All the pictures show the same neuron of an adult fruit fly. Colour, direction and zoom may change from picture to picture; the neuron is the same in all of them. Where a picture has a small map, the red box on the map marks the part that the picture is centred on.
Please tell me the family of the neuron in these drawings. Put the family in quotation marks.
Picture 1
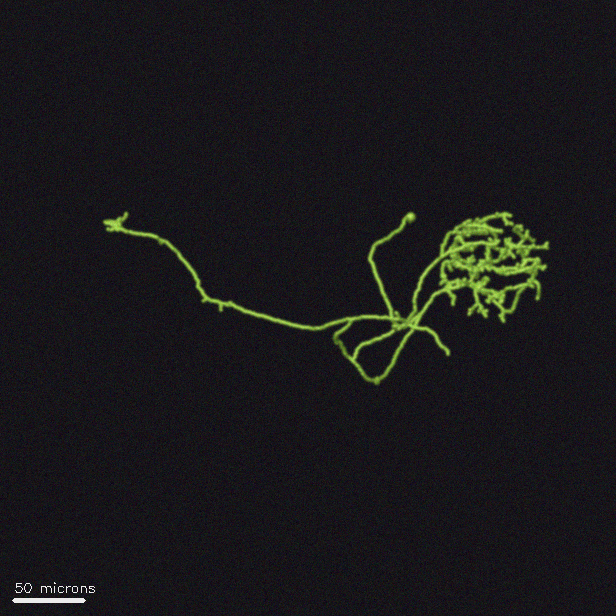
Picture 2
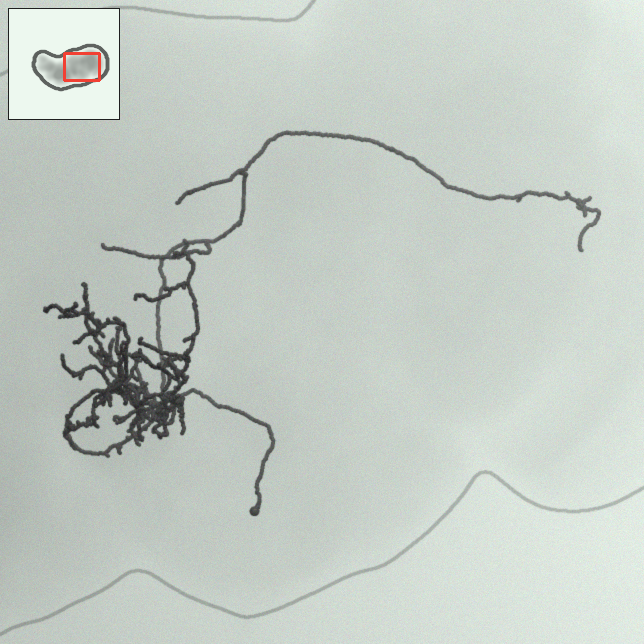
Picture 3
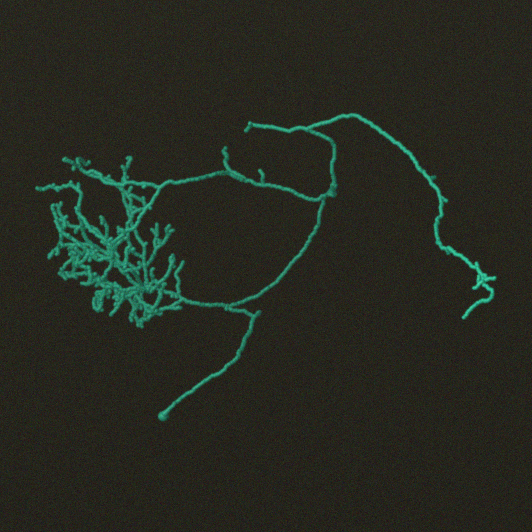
"hemilineage LALv1_ventral"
